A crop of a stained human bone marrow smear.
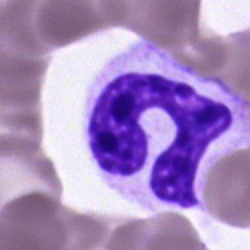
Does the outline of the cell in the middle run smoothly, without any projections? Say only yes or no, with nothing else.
Yes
